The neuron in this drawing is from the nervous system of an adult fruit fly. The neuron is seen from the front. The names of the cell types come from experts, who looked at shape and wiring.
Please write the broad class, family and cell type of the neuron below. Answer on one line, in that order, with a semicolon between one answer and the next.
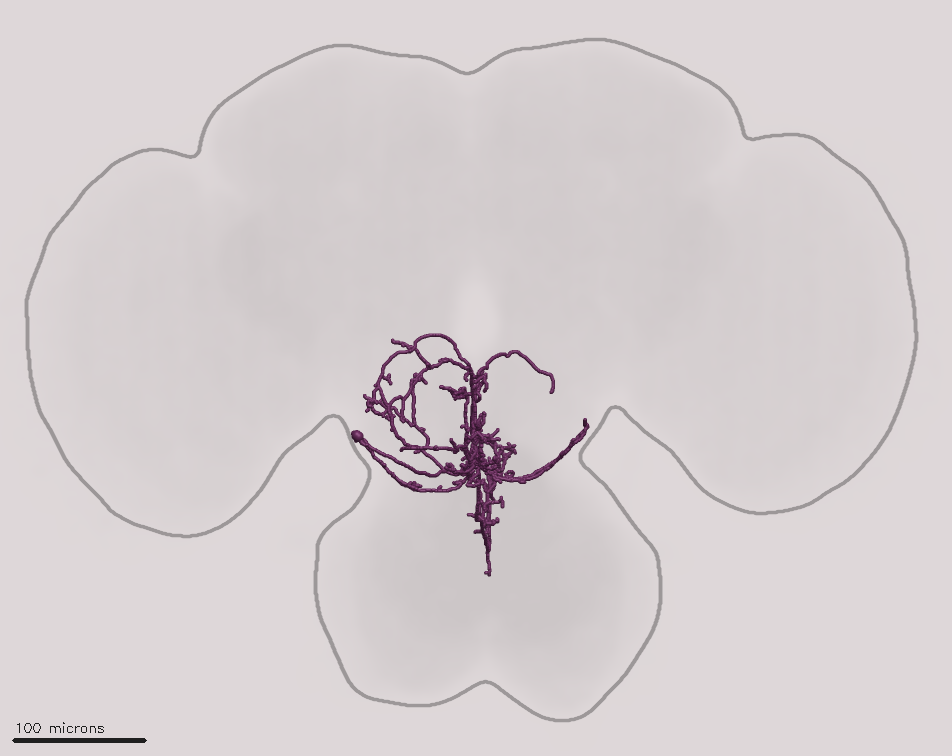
descending neuron; DNge; DNge137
